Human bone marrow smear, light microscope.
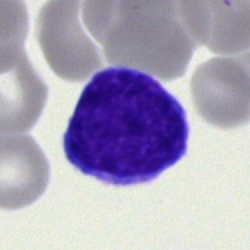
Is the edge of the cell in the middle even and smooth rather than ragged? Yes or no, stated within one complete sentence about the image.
Yes, the cell has an outline that is smooth instead of rough.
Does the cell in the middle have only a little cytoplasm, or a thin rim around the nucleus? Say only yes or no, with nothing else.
Yes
